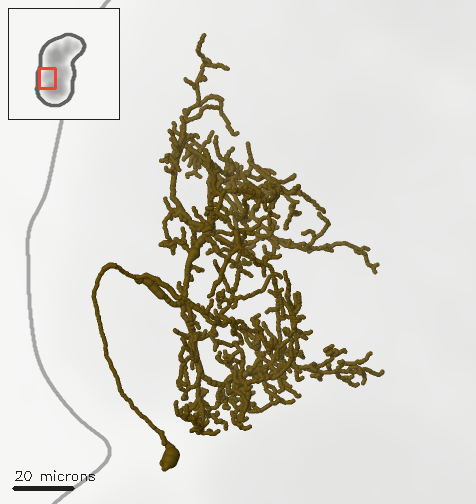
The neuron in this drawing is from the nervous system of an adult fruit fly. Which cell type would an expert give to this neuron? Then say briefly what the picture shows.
The cell type is PRW062. This is a central-brain intrinsic neuron. By the scale bar it is about 150 microns tall in this view. In this view it is taller than it is wide.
